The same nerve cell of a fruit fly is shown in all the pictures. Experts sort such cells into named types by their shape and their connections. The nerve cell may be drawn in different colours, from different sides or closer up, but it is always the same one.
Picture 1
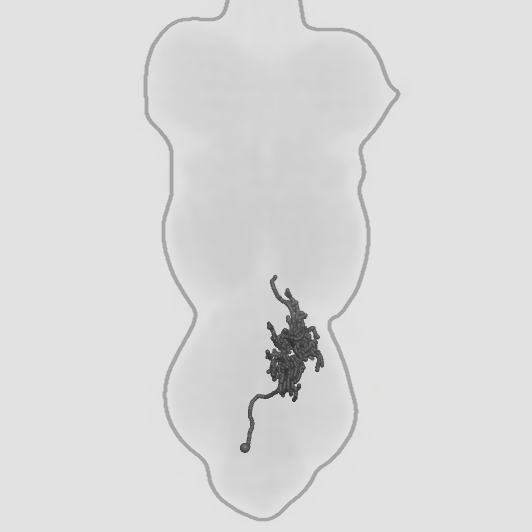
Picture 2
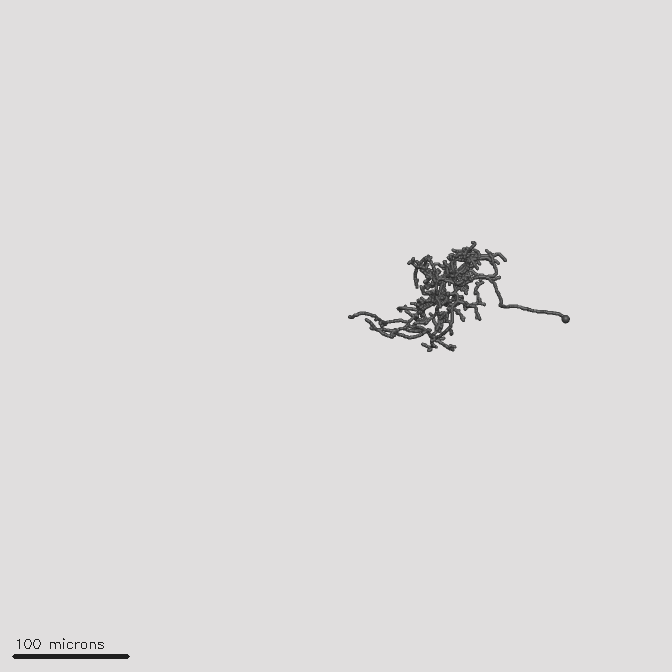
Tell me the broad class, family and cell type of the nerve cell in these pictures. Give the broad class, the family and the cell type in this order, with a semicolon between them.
nerve-cord intrinsic neuron; hemilineage 14A; IN14A016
